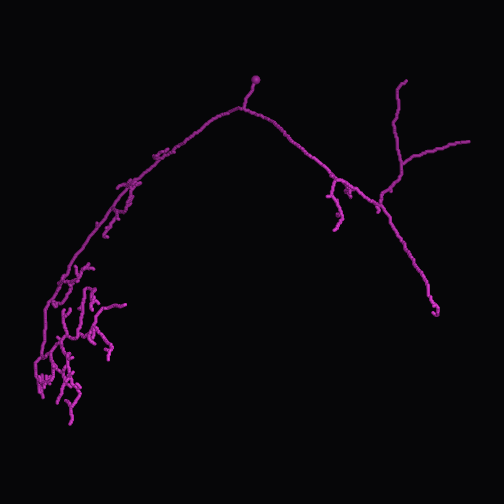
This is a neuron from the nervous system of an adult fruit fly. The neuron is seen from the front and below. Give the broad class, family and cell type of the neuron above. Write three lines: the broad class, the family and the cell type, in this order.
visual projection neuron
MeVP
MeVP14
